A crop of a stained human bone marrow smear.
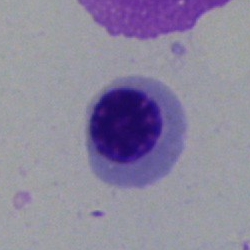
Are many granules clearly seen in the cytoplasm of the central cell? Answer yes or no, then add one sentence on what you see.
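No. No granules are seen in the cytoplasm.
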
